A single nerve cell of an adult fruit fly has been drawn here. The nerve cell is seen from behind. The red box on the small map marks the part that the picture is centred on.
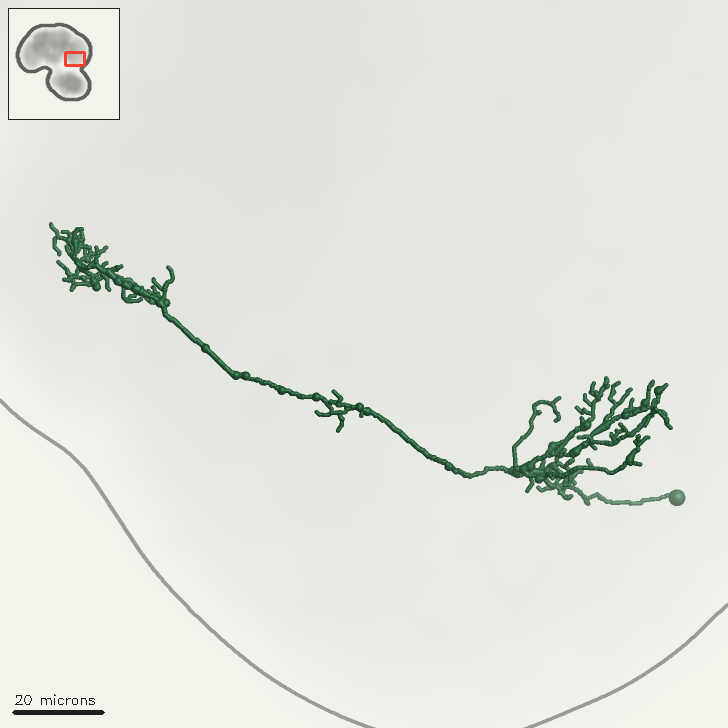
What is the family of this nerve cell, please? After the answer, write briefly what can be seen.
The family is TmY. This is an optic-lobe intrinsic neuron. By the scale bar it is about 140 microns wide in this view. The picture shows dozens of branch ends.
